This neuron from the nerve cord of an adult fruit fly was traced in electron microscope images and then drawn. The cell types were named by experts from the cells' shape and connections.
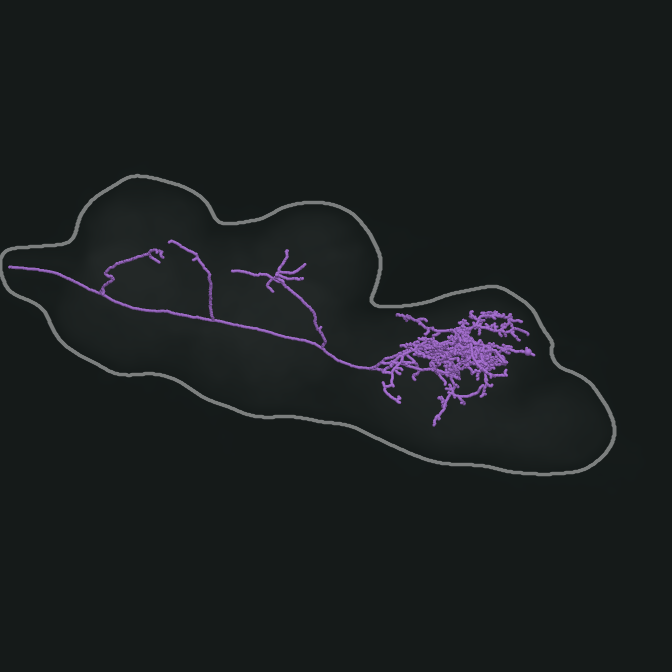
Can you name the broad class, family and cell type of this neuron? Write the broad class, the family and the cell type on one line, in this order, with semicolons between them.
ascending neuron; hemilineage 05B; AN05B098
